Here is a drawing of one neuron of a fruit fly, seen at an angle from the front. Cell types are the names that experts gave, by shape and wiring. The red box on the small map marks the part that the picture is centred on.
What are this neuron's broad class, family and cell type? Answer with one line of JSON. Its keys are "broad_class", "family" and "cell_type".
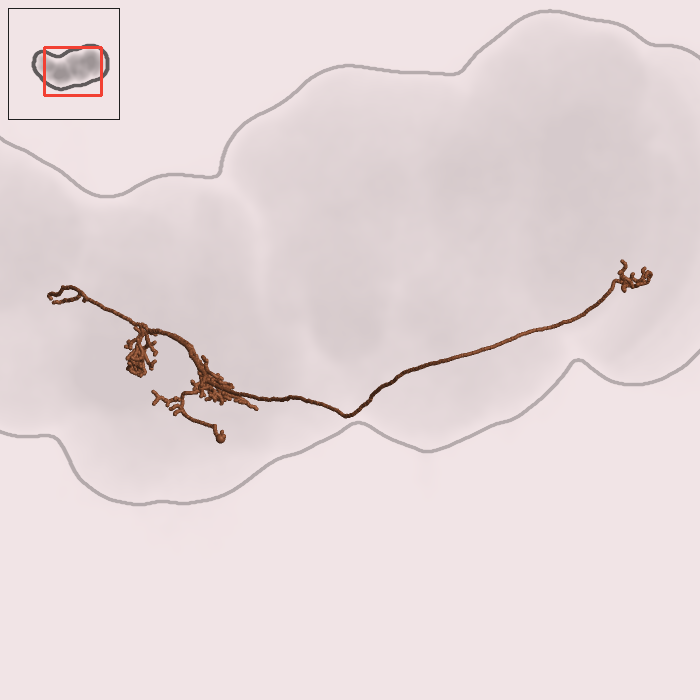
{"broad_class": "ascending neuron", "family": "hemilineage 10B", "cell_type": "AN10B020"}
